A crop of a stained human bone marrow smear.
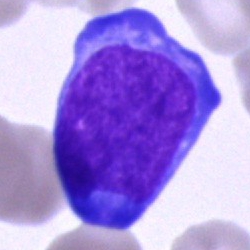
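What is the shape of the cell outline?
Irregular and angular rather than smoothly round.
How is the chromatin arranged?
Finely granular and evenly spread through the nucleus.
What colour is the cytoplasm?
Deep blue, with a paler patch below the nucleus at the cell's bottom.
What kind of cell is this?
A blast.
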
